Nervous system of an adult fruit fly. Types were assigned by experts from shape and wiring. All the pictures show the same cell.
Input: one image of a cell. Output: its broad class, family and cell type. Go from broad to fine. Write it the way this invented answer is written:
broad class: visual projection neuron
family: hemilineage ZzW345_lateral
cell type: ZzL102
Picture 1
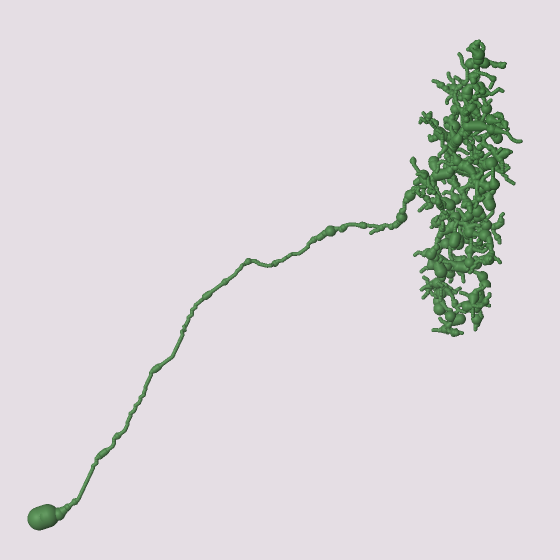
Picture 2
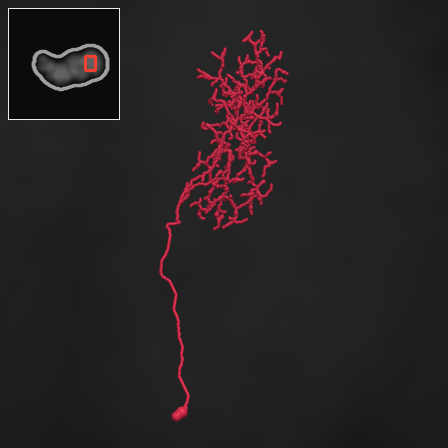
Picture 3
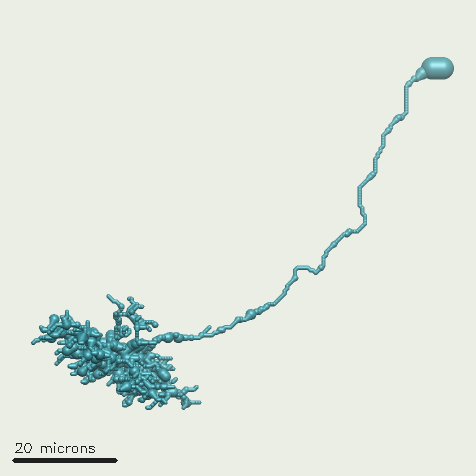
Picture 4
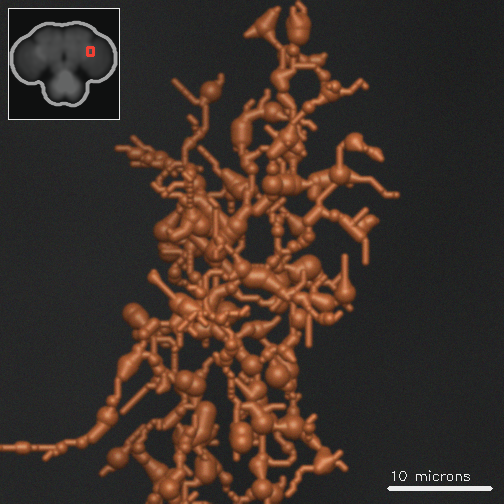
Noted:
broad class: optic-lobe intrinsic neuron
family: Li
cell type: Li25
